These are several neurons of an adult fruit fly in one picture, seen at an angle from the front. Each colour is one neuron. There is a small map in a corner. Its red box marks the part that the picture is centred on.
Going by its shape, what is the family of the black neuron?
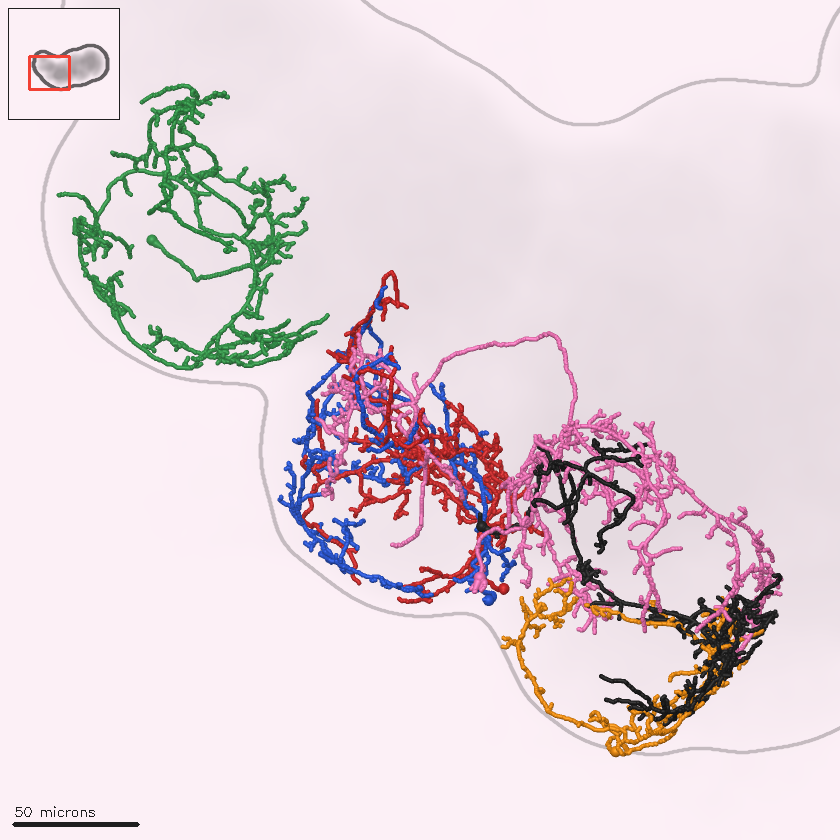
hemilineage 03A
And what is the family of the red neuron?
hemilineage 04B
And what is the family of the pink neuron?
hemilineage 03A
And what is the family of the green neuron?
hemilineage 04B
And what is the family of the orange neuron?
hemilineage 01B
